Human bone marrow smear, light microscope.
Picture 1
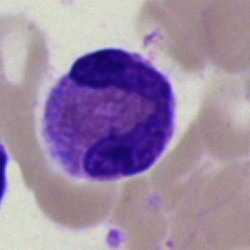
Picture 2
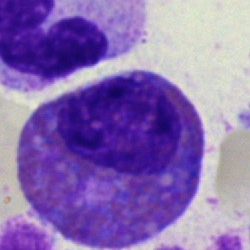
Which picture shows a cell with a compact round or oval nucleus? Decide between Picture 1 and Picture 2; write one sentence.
Picture 2 contains the cell with a nucleus gathered into one compact round or oval mass.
